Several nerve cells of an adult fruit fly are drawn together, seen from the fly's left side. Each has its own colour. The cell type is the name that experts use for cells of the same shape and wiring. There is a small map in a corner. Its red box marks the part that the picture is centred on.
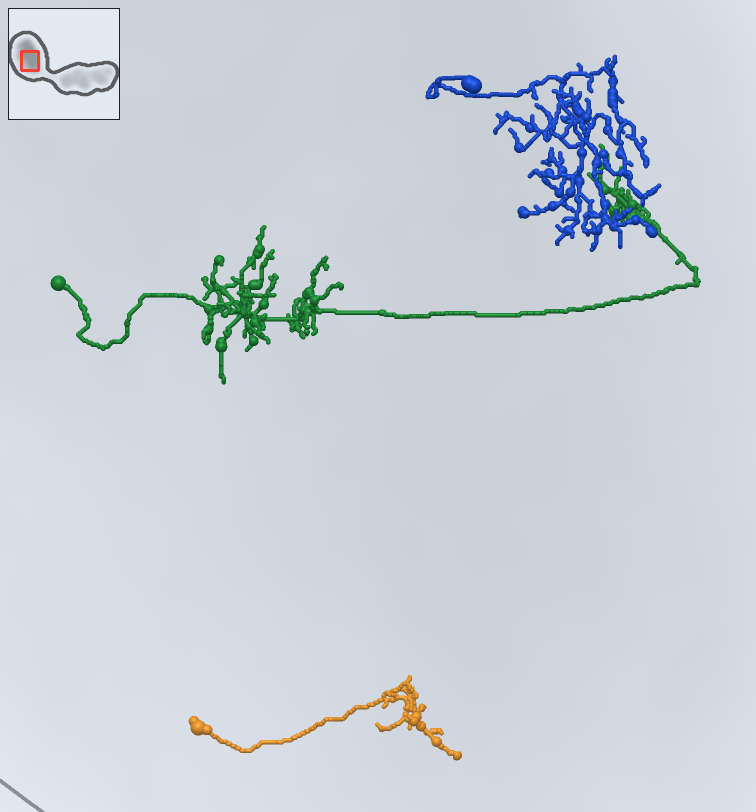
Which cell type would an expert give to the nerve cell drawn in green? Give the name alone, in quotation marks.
"Tm39"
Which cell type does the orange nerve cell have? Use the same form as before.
"Cm2"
